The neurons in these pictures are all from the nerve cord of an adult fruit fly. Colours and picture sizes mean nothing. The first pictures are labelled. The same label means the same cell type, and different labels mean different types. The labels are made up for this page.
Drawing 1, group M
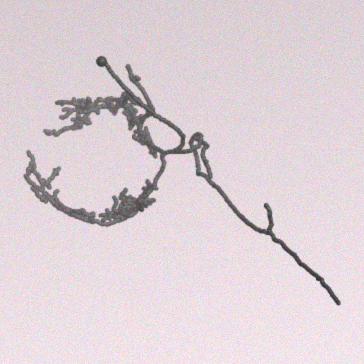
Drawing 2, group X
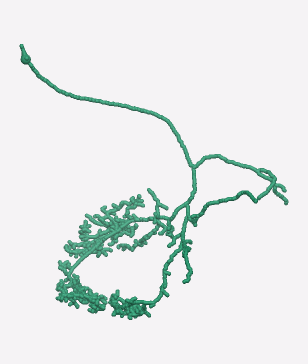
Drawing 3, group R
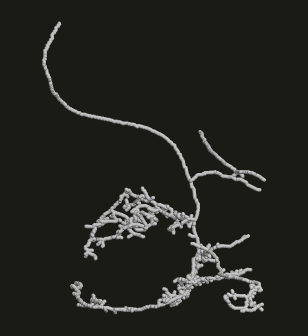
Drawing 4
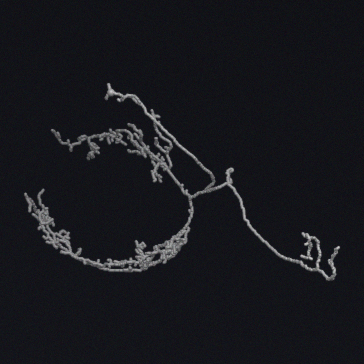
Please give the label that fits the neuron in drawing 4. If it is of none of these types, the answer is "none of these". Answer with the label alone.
group M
